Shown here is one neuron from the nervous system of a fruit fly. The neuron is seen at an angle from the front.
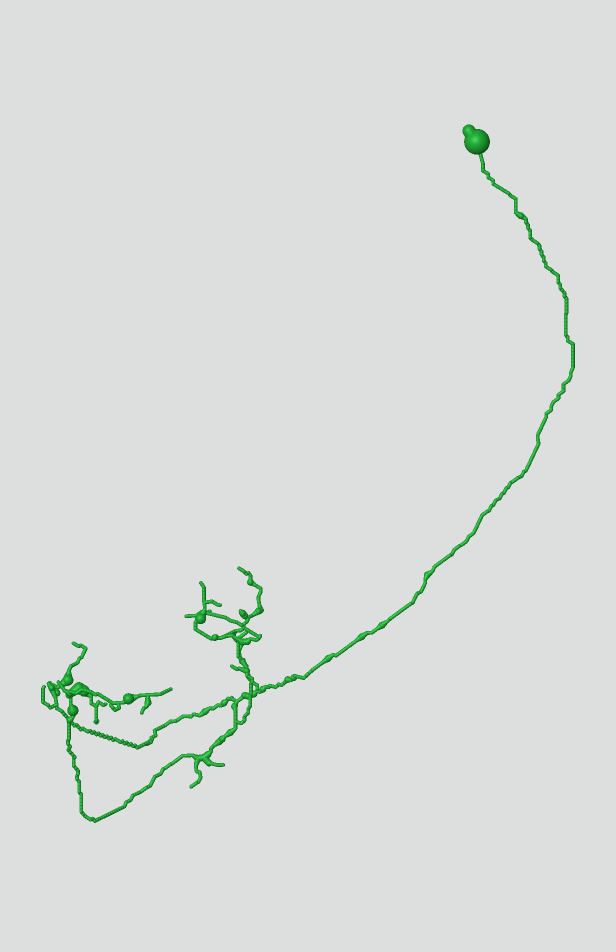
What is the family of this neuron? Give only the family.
class CX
